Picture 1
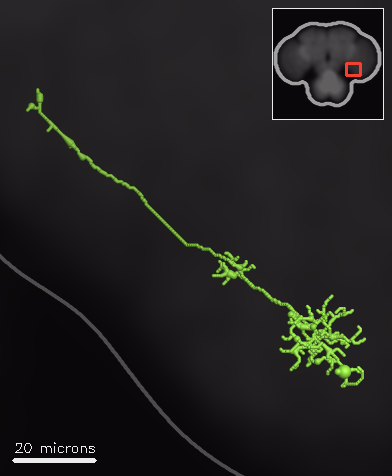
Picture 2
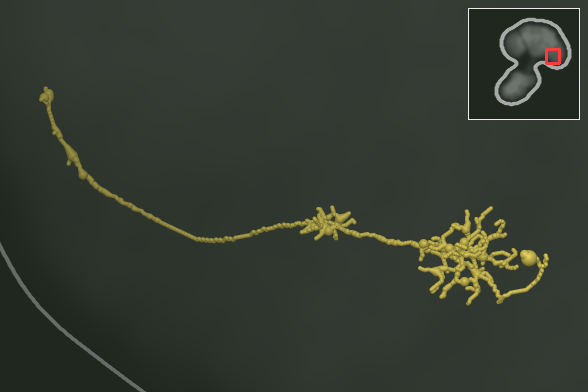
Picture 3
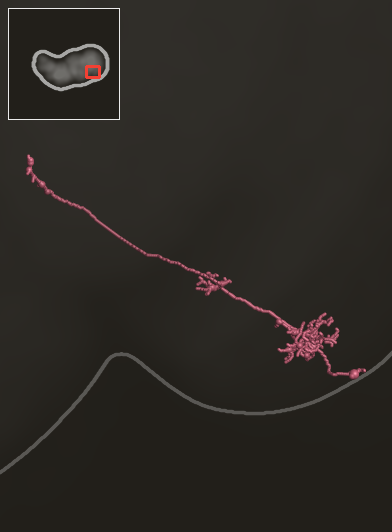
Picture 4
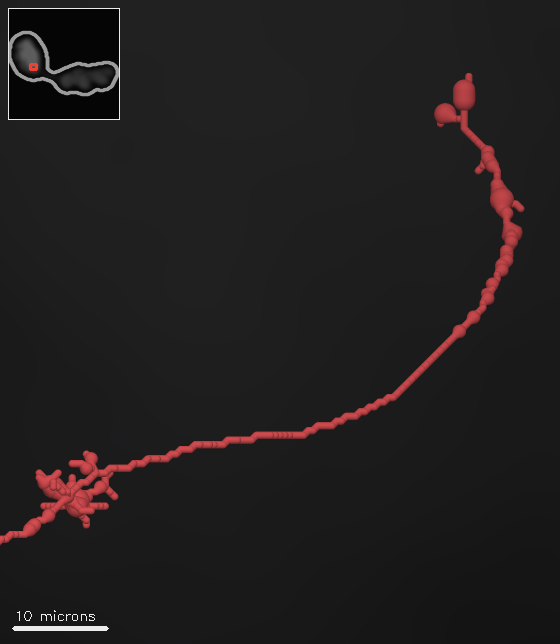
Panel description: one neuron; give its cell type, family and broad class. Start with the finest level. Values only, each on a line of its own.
Tm4
Tm
optic-lobe intrinsic neuron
